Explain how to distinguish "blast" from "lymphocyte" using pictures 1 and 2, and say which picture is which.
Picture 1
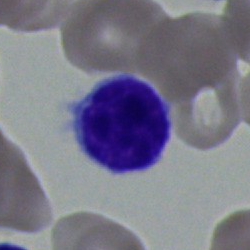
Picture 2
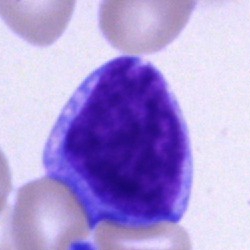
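First, the assignment: picture 1 shows the lymphocyte, picture 2 the blast. Outline: the lymphocyte is roughly round, while the blast is roughly triangular, narrowing toward the top. Nucleus: in the lymphocyte it fills almost the entire cell, whereas in the blast it fills most of the cell and leaves only a narrow rim of cytoplasm. Chromatin: in the lymphocyte it is dense and dark purple, with coarse clumps.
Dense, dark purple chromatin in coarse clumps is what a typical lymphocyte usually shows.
Cytoplasm: in the lymphocyte it is at most a very thin rim that can barely be seen, while in the blast it is deep blue and its rim is widest along the lower left edge. Granules: neither cell shows any. Surroundings: a small pale bluish wisp projects from the lymphocyte's left edge, and red cells touch the blast at its top and at its bottom.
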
